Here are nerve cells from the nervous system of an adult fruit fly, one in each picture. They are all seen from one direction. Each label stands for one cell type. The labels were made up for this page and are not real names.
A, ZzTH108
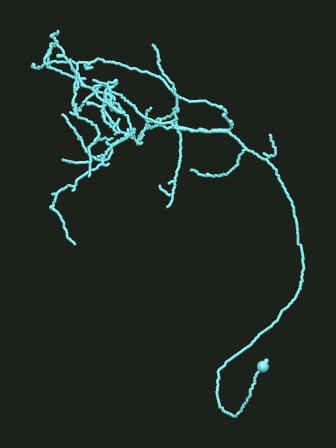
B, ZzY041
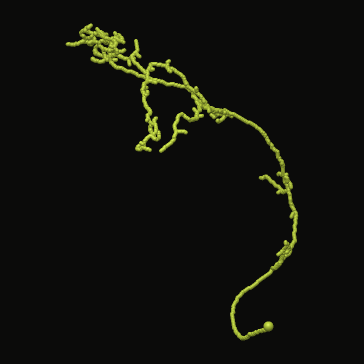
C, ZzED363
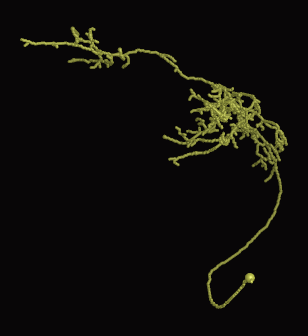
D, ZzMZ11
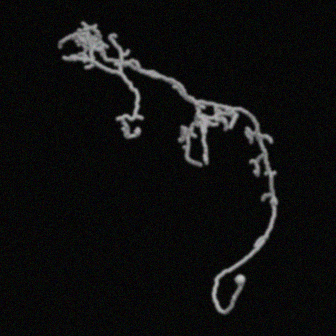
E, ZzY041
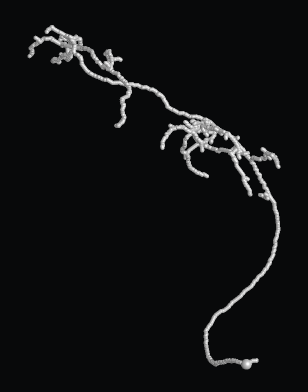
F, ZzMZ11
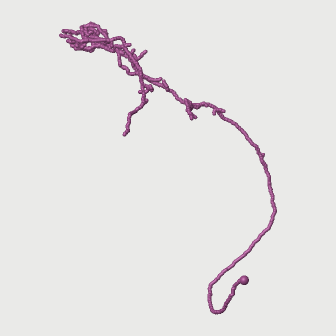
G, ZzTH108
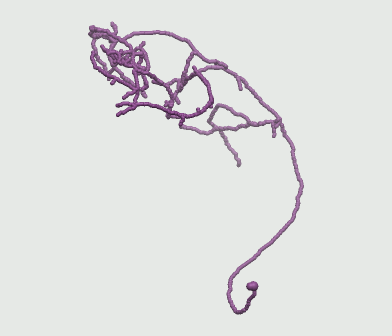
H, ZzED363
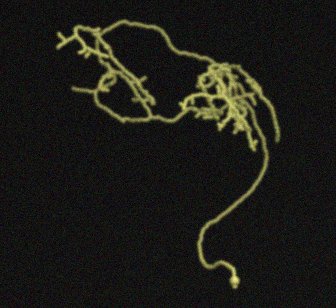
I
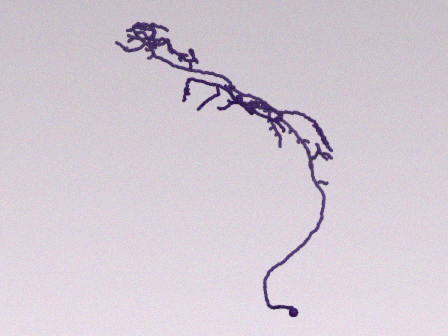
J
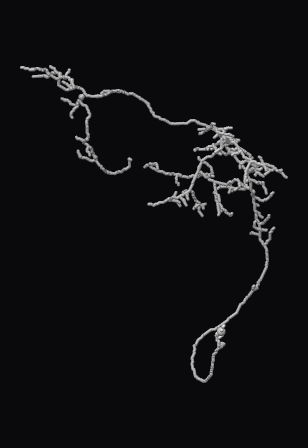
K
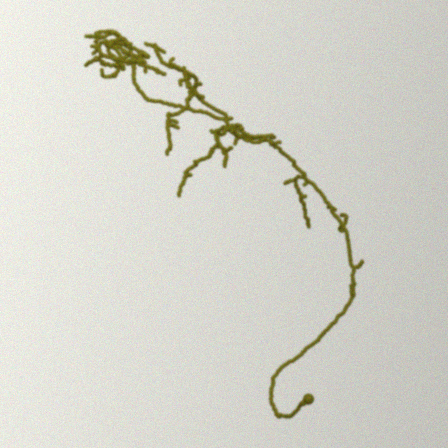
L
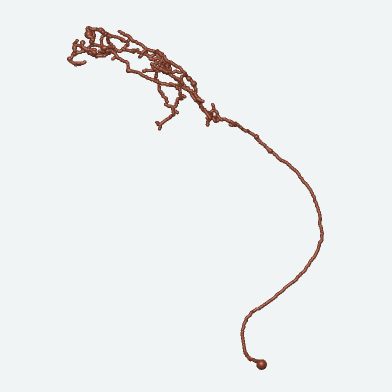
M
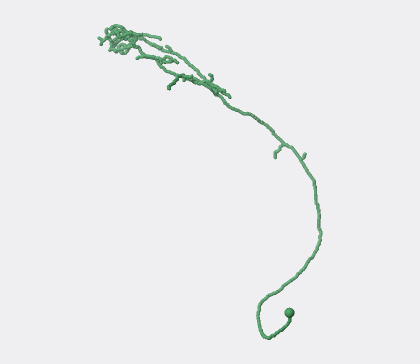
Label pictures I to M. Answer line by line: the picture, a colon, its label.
I: ZzY041
J: ZzED363
K: ZzY041
L: ZzMZ11
M: ZzMZ11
